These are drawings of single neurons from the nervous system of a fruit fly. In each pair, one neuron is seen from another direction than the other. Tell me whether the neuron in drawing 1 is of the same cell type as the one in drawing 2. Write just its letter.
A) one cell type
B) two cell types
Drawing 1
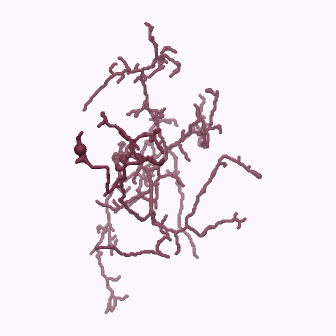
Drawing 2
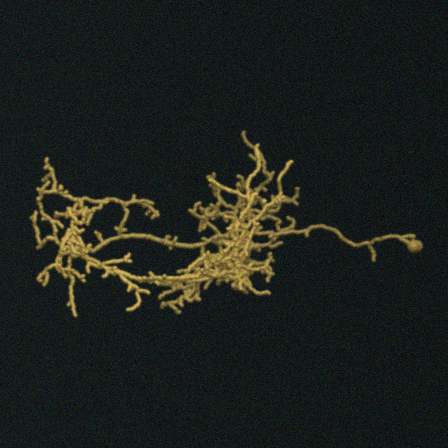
B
